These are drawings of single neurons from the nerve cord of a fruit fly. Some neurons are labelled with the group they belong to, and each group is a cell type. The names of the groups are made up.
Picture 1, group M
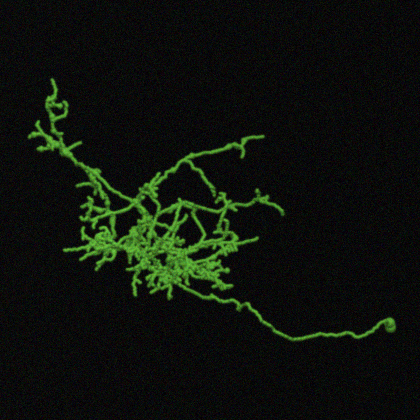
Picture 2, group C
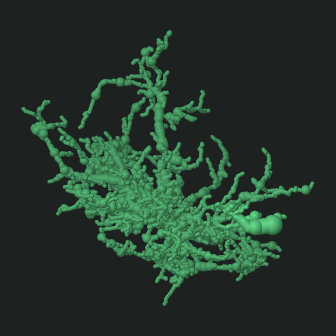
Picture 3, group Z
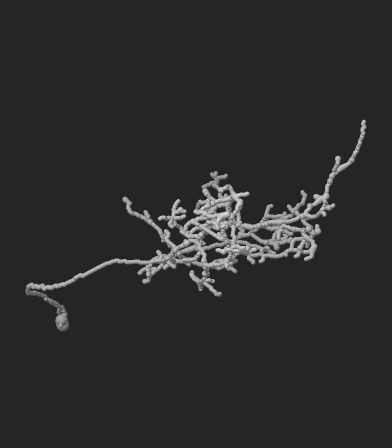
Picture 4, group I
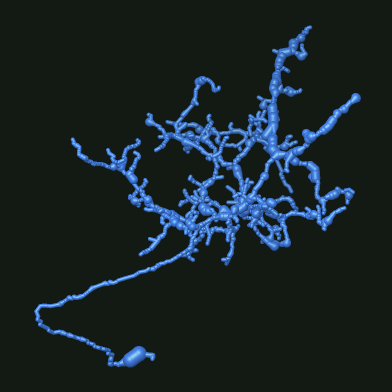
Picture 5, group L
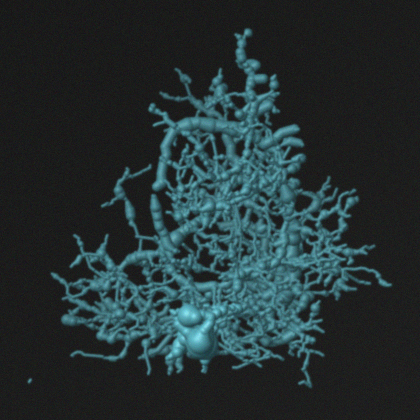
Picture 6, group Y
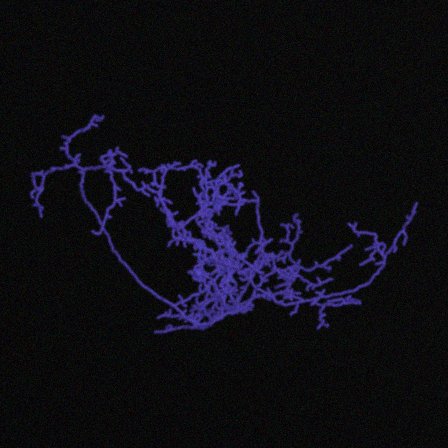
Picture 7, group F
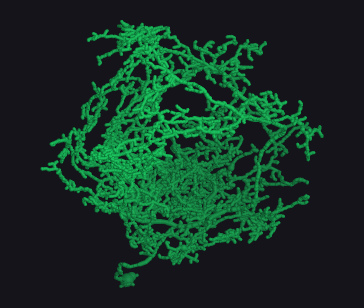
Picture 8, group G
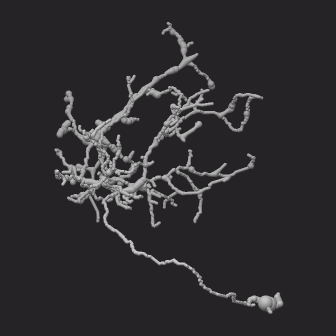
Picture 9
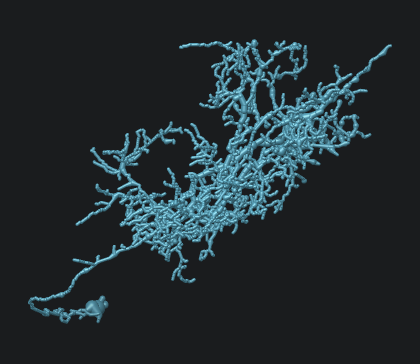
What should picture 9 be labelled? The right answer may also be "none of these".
group C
